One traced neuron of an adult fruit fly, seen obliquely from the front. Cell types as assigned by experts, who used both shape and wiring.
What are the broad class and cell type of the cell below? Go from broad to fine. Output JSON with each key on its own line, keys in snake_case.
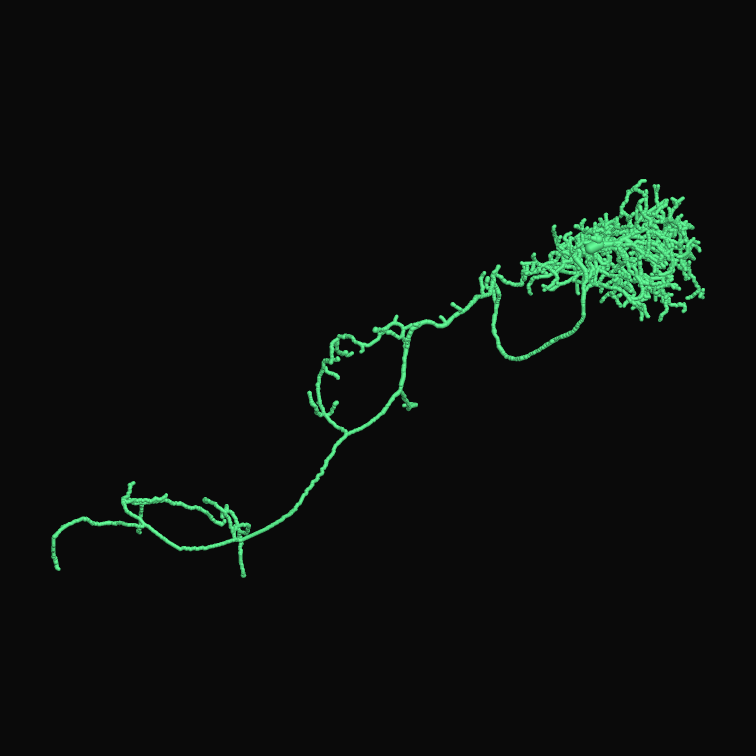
{
 "broad_class": "nerve-cord intrinsic neuron",
 "cell_type": "INXXX122"
}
